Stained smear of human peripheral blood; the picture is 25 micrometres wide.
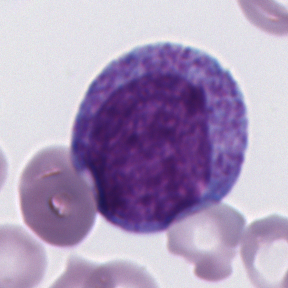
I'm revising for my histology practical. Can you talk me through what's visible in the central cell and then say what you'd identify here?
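Look first at the outline: round and smooth. The nucleus fills most of the cell but sits off-centre toward the lower left, so the widest band of cytoplasm is on the right. Fine purple granules are scattered through that cytoplasm. This is a promyelocyte.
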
